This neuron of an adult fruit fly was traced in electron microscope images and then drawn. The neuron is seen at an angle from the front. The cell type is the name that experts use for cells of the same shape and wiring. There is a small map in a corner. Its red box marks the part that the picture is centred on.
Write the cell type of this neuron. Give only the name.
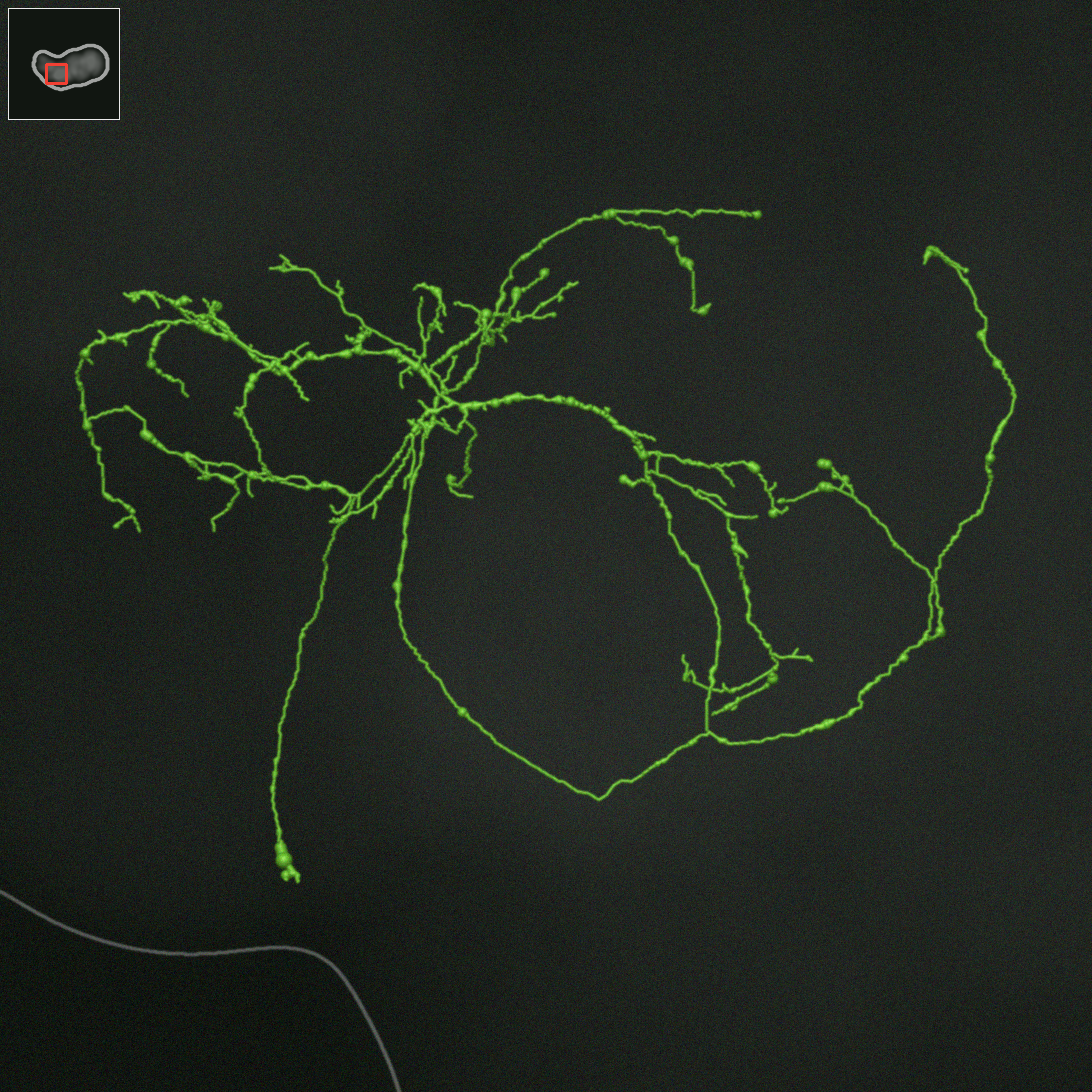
IN12B050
